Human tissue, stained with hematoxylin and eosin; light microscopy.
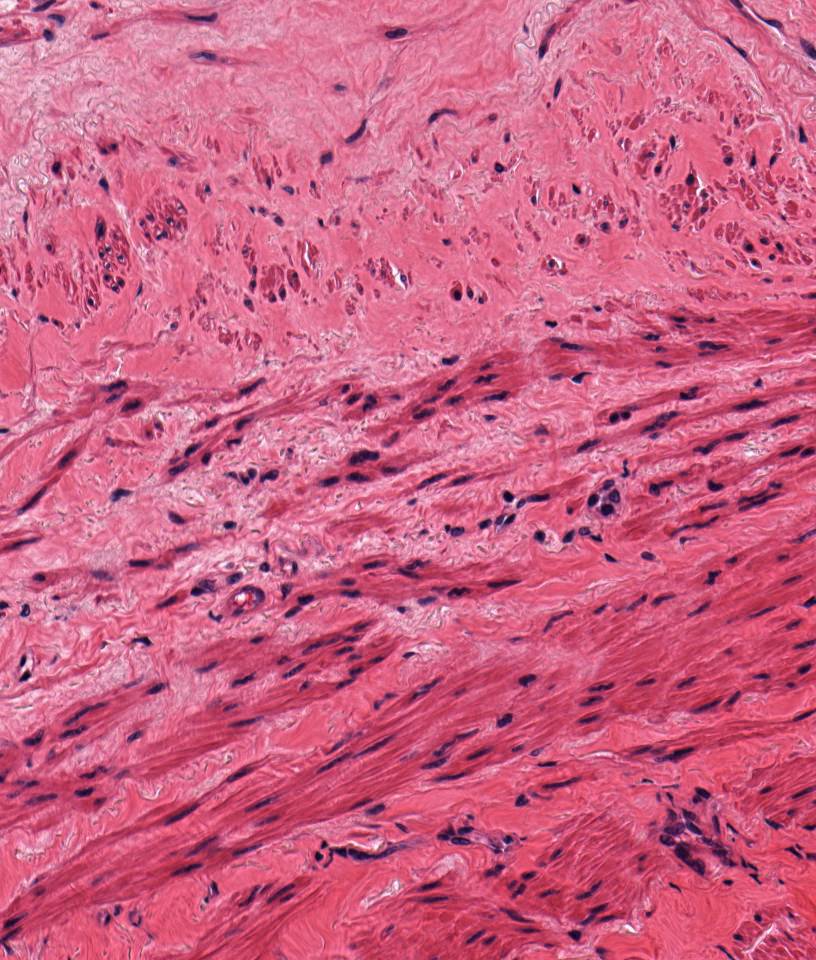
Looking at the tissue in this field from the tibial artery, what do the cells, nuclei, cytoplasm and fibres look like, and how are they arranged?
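First, orientation: in the lower two thirds, smooth muscle bundles run obliquely from lower left to upper right. Second, nuclei: in the lengthwise bundles they are elongated and cigar-shaped. Third, staining: the muscle cytoplasm is a deeper pink than the collagen between bundles. Finally, that collagen is pale pink and wavy, filling the spaces between the bundles.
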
